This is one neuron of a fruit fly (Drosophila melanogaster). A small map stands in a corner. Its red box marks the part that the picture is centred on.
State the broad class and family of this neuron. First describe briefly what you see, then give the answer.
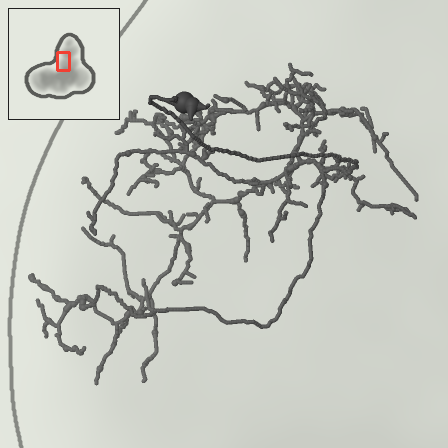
The cell body can be seen at the top of the picture. Dozens of branch ends can be seen. This is a nerve-cord intrinsic neuron. Its family is hemilineage 20A.22A.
